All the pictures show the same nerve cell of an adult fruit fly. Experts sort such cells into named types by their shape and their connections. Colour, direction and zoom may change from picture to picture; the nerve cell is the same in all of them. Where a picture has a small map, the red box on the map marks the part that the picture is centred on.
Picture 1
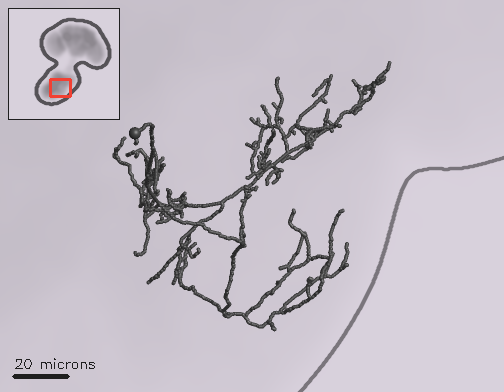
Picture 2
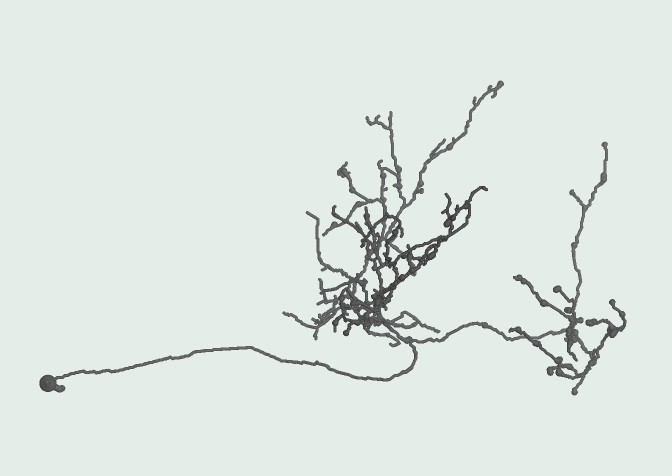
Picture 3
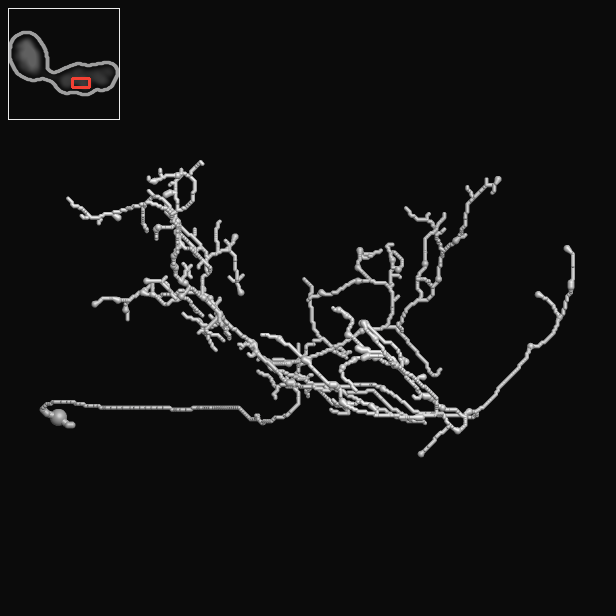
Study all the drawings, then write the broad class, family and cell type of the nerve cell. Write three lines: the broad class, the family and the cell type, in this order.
nerve-cord intrinsic neuron
hemilineage 14A
IN14A023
